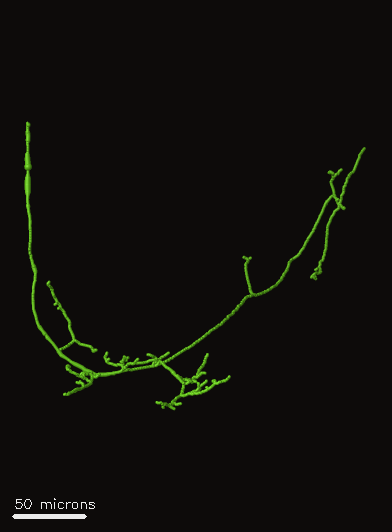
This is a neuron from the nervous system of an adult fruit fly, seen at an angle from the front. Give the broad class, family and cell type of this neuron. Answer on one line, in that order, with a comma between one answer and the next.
sensory neuron entering the nerve cord, class mechanosensory tactile, SNta13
